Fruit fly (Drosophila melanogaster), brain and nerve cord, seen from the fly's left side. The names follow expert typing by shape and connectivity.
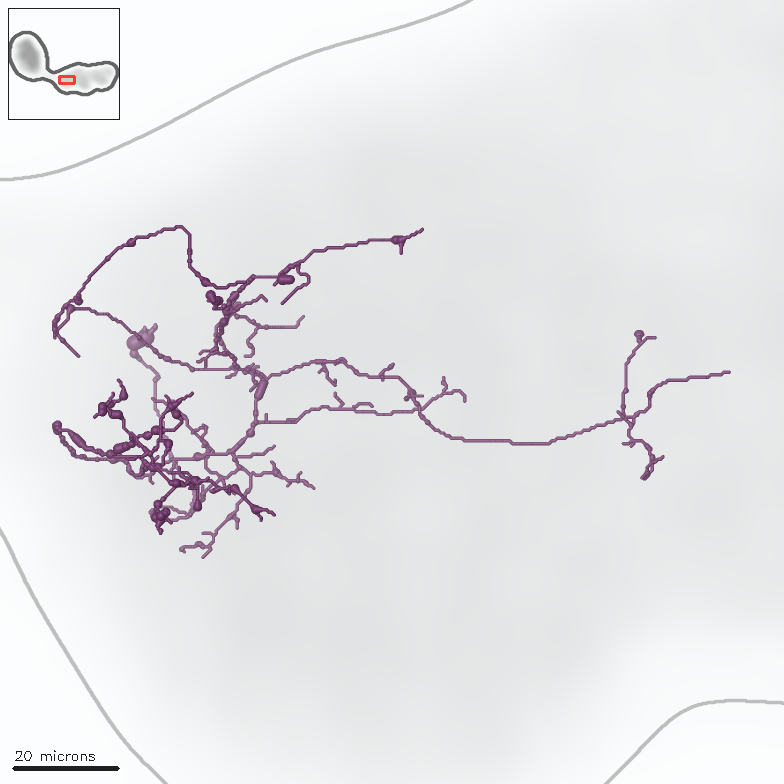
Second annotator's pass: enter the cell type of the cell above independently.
IN01A063_c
